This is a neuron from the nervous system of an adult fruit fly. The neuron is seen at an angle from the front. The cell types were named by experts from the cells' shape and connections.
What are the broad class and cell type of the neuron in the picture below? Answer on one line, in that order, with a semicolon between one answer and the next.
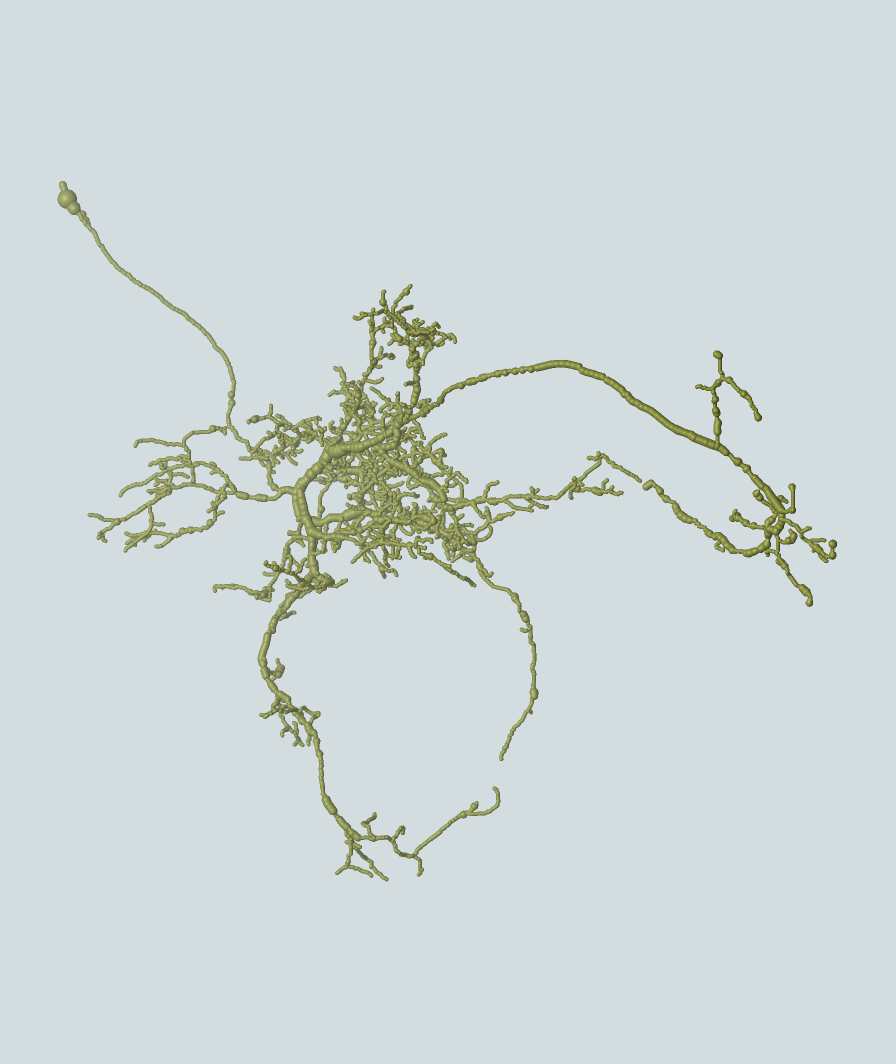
central-brain intrinsic neuron; PLP093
